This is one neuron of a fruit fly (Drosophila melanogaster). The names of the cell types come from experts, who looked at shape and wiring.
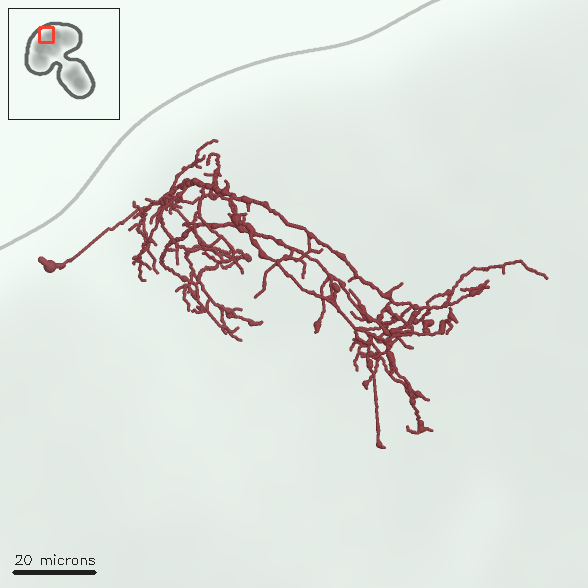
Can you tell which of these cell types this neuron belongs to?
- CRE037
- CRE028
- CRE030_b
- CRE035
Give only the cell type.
CRE028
